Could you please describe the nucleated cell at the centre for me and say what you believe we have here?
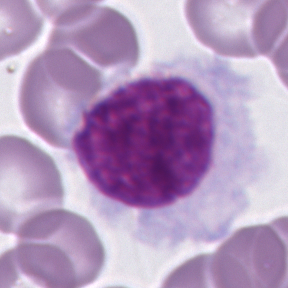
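Abundant, pale greyish-blue cytoplasm surrounds the nucleus. The nucleus lies off-centre, and the broadest rim of cytoplasm is toward the lower right. No nucleolus is visible in the nucleus, and no clear vacuoles appear in the cytoplasm. It is a hairy cell.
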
